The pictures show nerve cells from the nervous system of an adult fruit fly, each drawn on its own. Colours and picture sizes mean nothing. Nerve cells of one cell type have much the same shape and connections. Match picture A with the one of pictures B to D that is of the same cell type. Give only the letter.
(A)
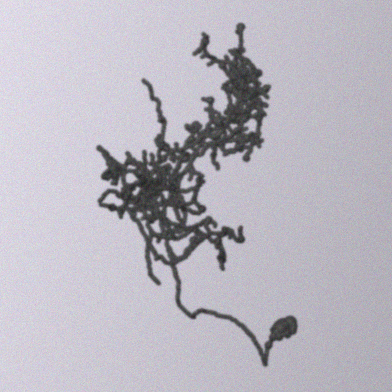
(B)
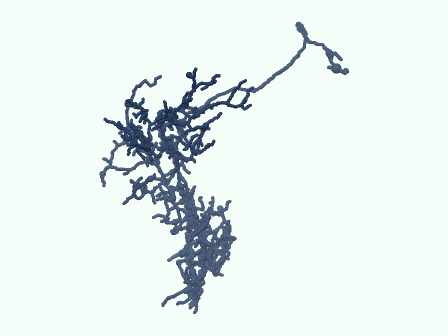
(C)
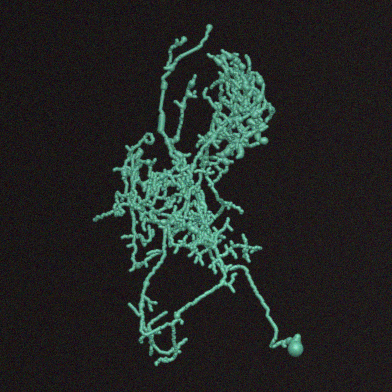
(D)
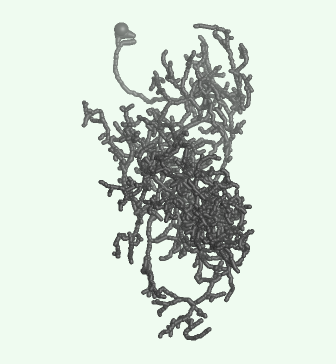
B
